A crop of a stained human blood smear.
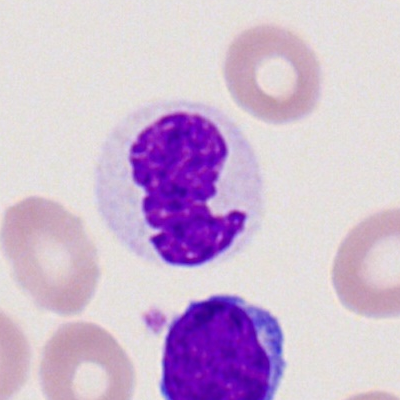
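Segmented neutrophil, the central cell in a stained blood smear. Chromatin first: clumped, with pale streaks between dark patches. Nucleoli next: none visible in the nucleus. Then the cytoplasm: a wide rim surrounds the nucleus, and it contains no coarse granules.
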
